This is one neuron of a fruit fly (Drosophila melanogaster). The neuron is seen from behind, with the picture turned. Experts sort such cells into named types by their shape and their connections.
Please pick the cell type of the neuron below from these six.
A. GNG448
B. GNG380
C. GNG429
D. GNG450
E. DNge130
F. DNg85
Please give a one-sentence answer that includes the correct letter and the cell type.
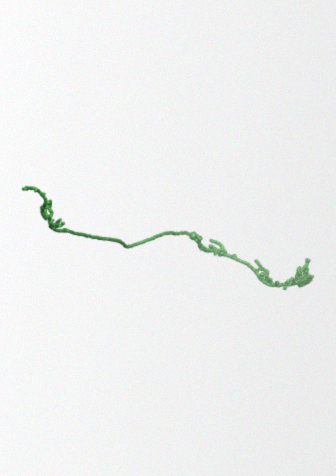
It is as DNge130, option E, that the neuron is typed.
